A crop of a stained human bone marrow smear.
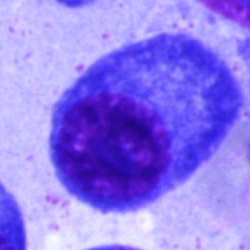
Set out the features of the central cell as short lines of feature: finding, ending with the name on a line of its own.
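Nucleus: eccentric, in the lower-left part of the cell
Chromatin: coarse and clumped, dark purple masses with lighter spots between
Cytoplasm: abundant, a wide zone on the upper-right side of the nucleus
Staining: cytoplasm deep blue
Name: plasma cell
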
